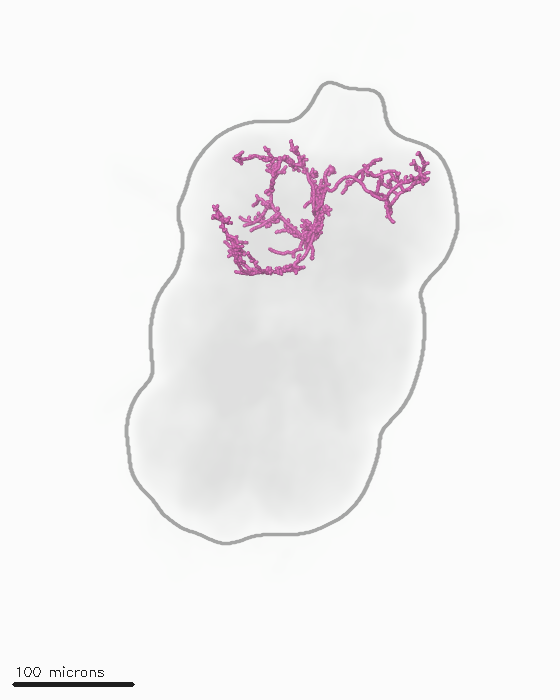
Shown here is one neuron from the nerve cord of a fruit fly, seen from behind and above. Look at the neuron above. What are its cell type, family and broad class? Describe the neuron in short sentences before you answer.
From left to right in the picture it spans about 180 microns. In this view it is wider than it is tall. The cell type is IN10B014. The family is hemilineage 10B. It is a nerve-cord intrinsic neuron.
